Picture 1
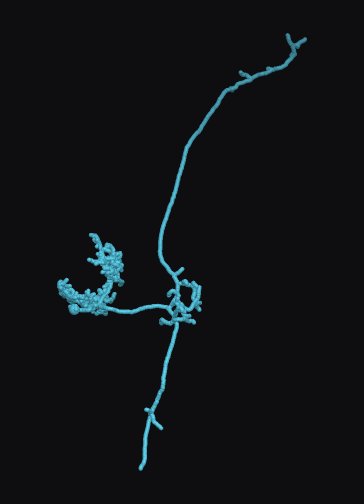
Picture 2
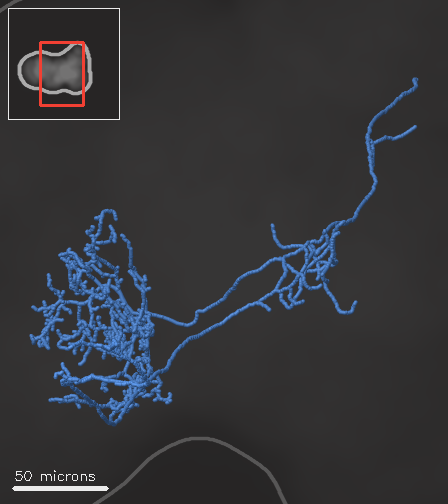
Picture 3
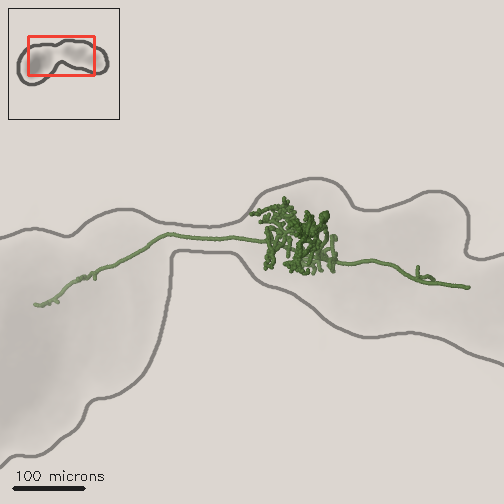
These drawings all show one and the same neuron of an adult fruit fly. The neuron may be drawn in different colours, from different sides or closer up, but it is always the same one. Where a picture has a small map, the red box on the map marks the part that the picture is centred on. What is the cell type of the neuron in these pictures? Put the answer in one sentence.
The cell type is AN06B015.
